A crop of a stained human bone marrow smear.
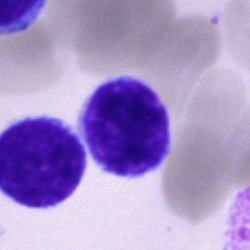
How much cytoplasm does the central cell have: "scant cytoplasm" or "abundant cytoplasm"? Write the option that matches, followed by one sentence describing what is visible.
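Scant cytoplasm. Hardly any cytoplasm can be seen around the nucleus.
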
